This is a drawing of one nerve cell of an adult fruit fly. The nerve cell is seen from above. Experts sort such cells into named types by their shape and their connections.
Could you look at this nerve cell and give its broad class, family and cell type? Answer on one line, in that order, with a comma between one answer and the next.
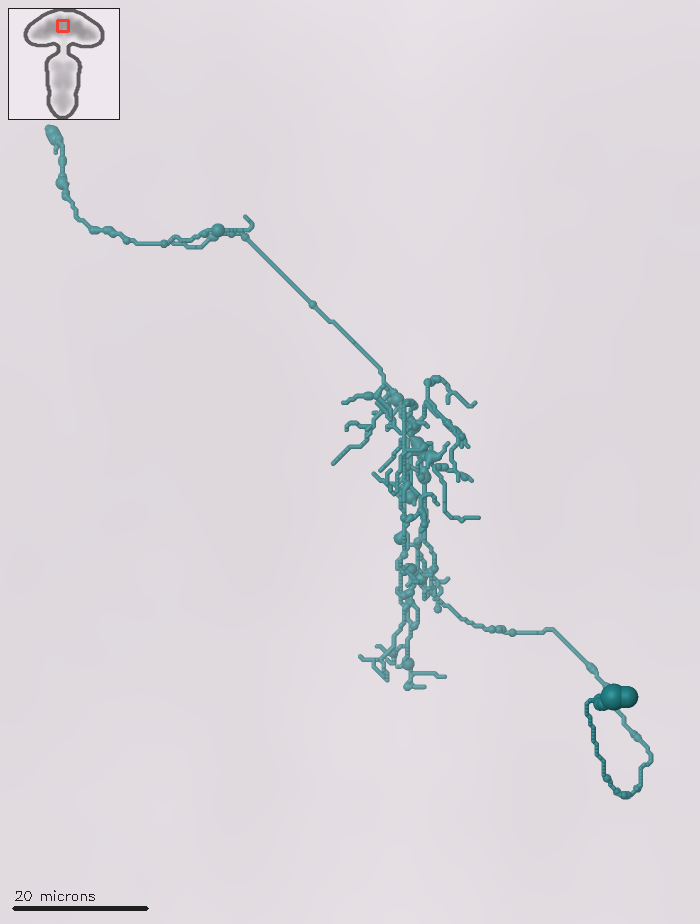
central-brain intrinsic neuron, class CX, FC2C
